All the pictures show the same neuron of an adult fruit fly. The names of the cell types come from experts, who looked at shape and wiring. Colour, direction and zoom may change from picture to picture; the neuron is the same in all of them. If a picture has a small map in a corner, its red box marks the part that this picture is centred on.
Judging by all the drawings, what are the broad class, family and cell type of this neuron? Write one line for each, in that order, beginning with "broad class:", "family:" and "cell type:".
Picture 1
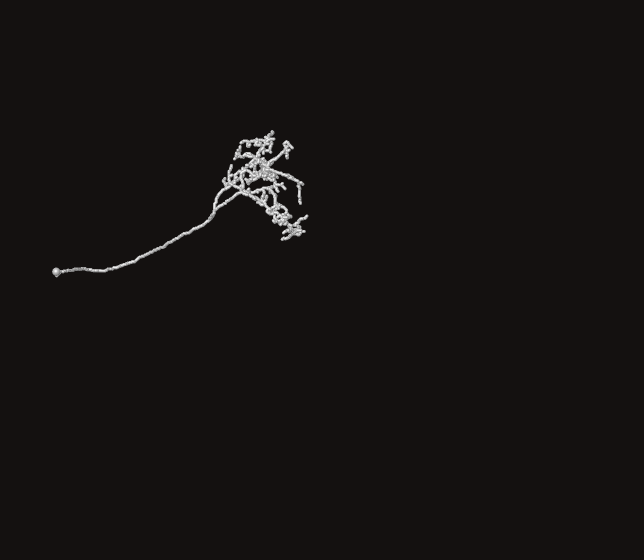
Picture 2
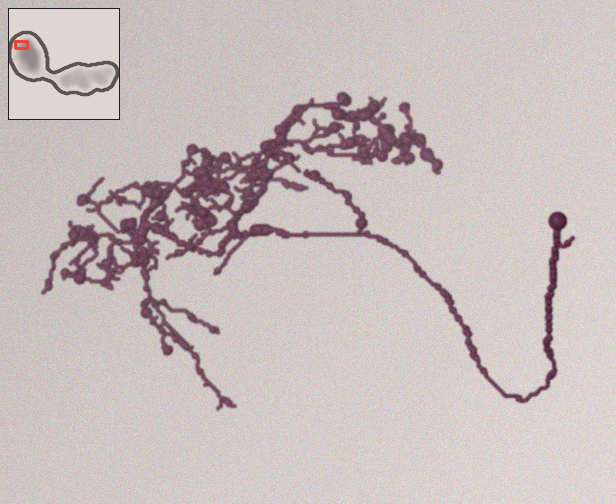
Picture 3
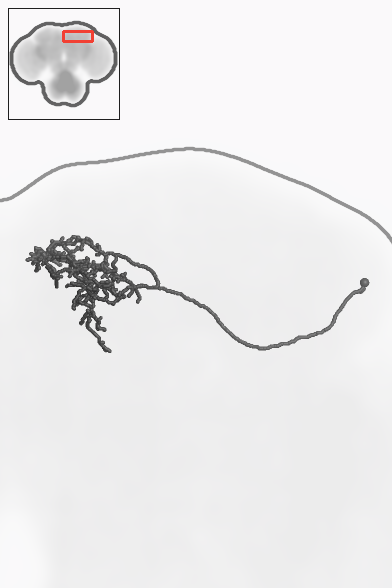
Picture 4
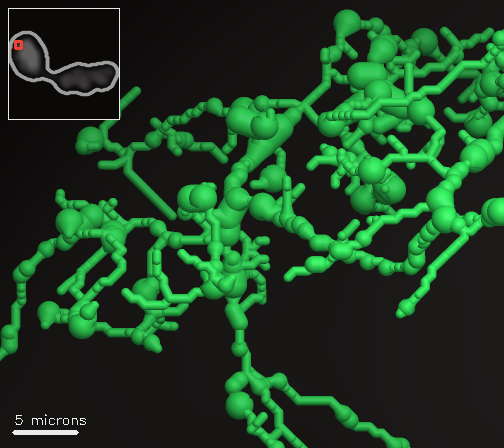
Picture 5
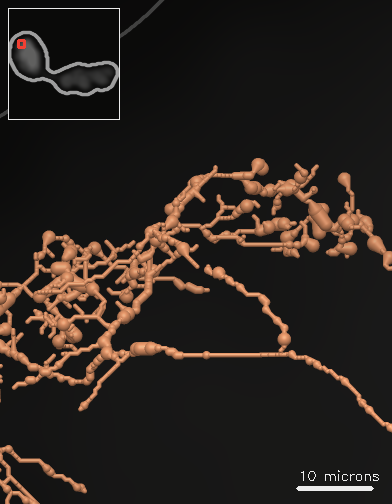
broad class: central-brain intrinsic neuron
family: hemilineage LHl2_dorsal
cell type: SMP004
